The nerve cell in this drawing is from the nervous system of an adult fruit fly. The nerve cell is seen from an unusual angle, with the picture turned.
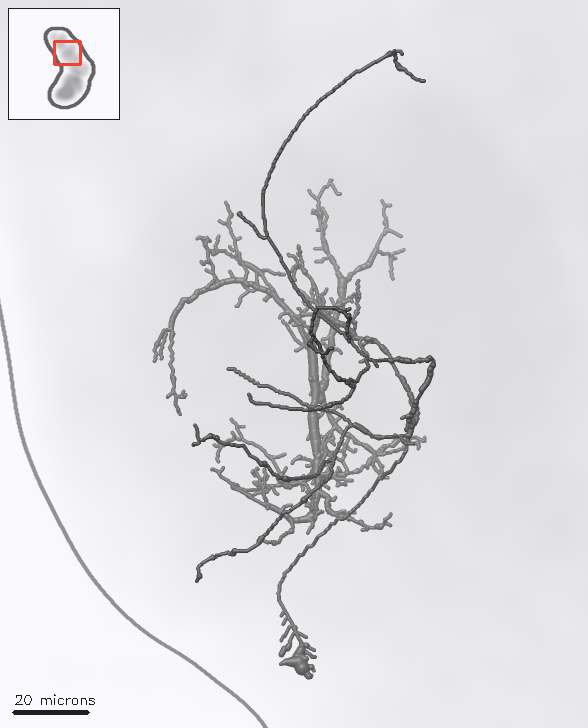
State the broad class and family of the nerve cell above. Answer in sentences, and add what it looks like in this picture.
It is a nerve-cord intrinsic neuron. Its family is hemilineage 18B. Its cell body lies at the bottom of the picture. By the scale bar it is about 170 microns tall in this view.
